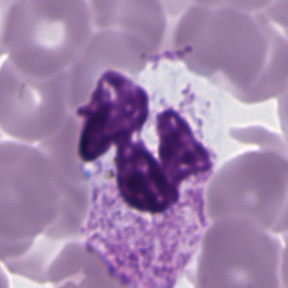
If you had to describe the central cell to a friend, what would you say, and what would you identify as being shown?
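Several lobes make up the nucleus, linked by narrower parts, and the chromatin is dark purple and coarsely clumped. Granules crowd most thickly below the nucleus, and the cell outline is irregular rather than round. So, a segmented neutrophil.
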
